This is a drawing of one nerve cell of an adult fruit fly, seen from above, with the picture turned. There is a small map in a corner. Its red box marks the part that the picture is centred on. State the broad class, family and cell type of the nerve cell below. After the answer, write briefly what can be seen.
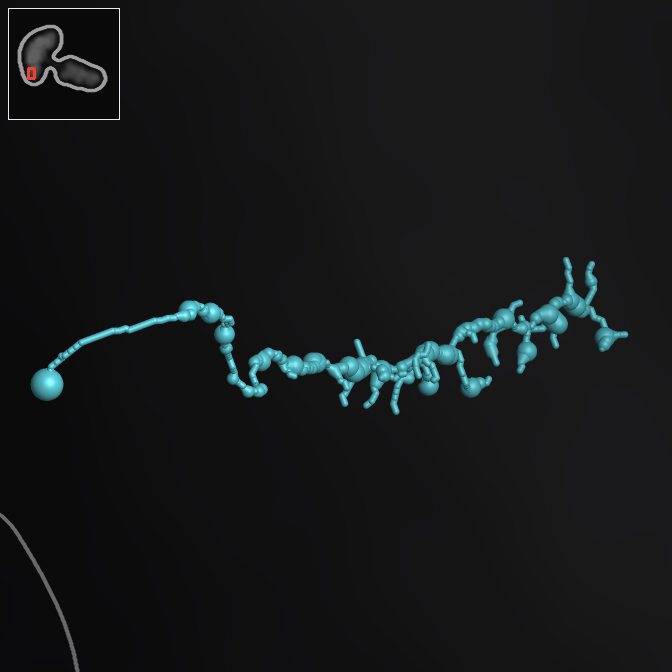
It is an optic-lobe intrinsic neuron. The family is Dm. Its cell type is Dm3c. It is in the brain and does not reach the nerve cord. The cell body can be seen on the left of the picture.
